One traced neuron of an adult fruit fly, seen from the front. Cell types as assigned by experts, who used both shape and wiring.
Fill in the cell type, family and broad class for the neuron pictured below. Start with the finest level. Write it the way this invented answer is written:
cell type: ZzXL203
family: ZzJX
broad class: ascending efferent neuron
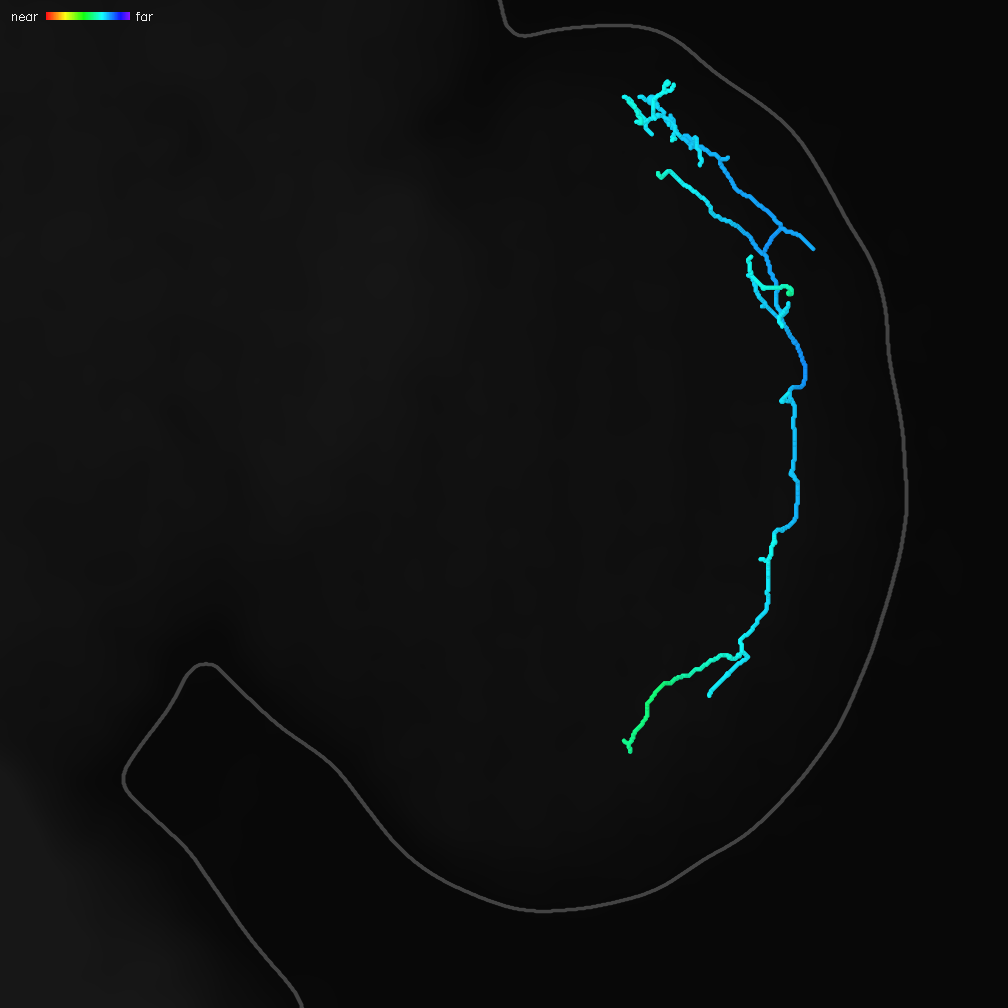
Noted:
cell type: Cm10
family: Cm
broad class: optic-lobe intrinsic neuron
